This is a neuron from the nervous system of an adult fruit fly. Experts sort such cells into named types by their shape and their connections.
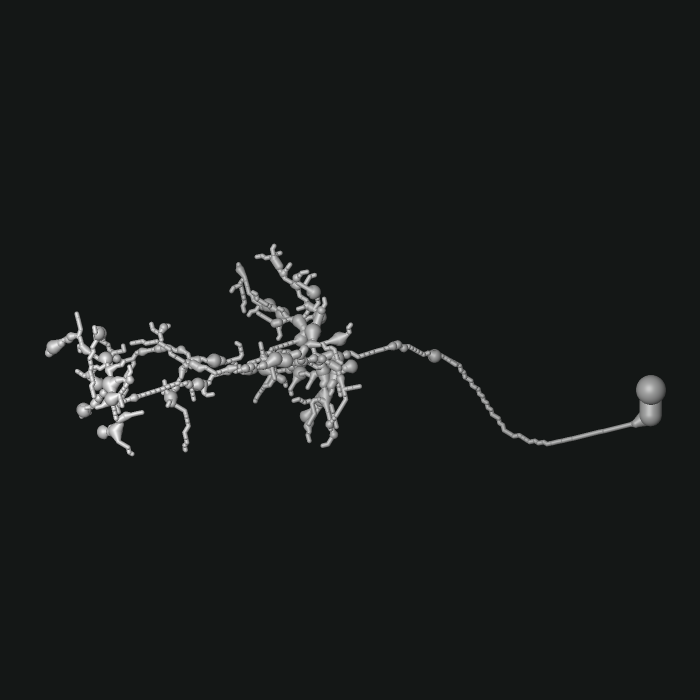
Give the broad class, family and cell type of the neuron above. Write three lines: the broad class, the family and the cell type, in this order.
optic-lobe intrinsic neuron
Mi
Mi10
